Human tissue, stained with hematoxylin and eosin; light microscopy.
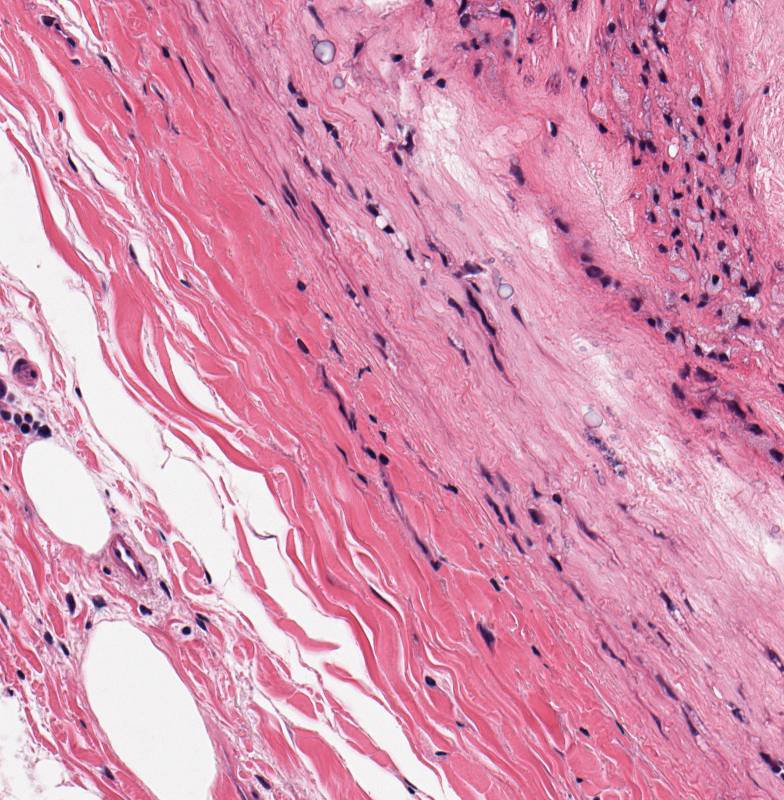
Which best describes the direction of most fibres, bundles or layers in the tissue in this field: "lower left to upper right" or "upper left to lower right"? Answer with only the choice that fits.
Upper left to lower right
